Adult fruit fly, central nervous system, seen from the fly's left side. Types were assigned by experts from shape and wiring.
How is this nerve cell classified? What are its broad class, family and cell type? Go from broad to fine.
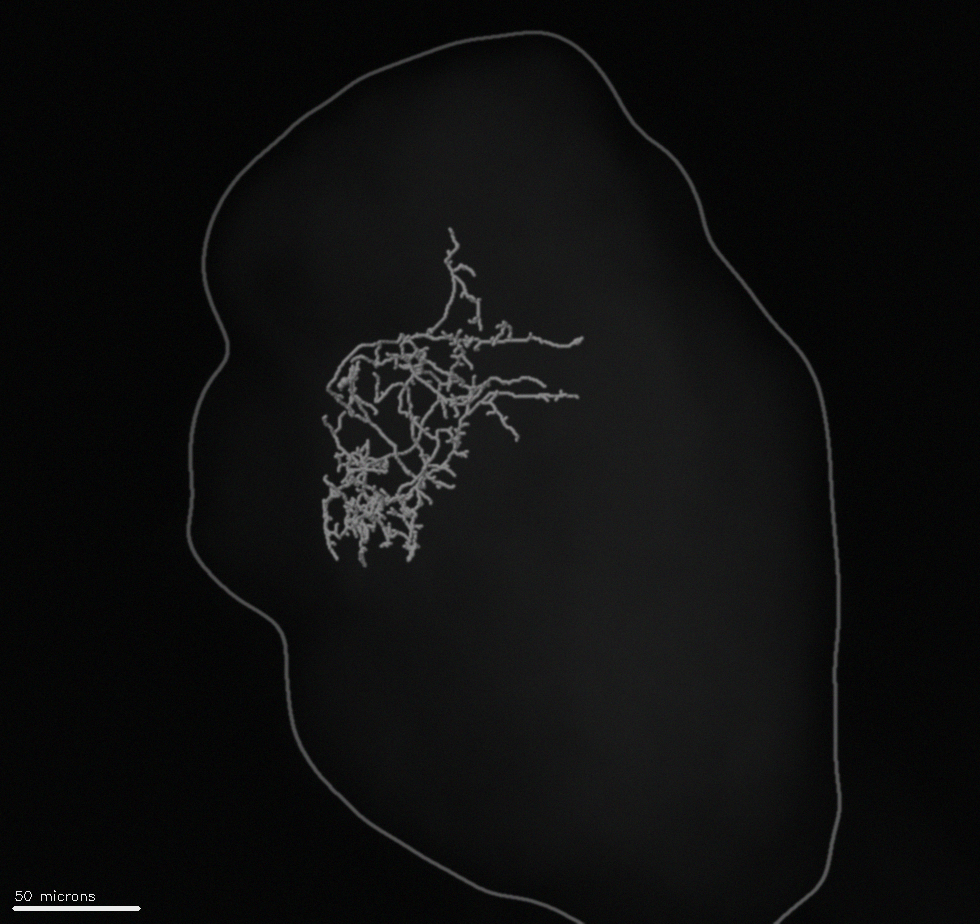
central-brain intrinsic neuron; hemilineage VLPa1_lateral; AVLP304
